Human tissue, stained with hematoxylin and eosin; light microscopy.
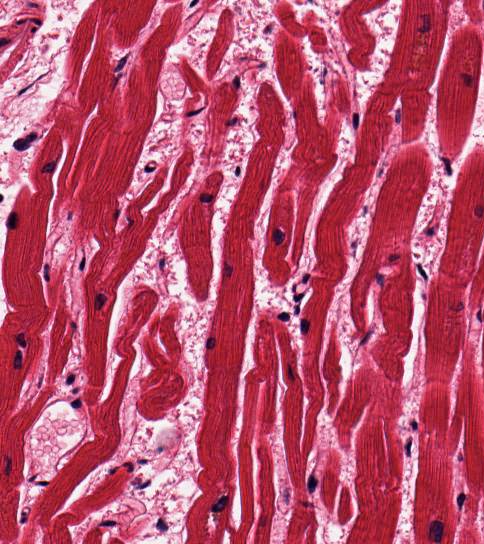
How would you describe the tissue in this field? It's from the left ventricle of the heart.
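Fine striations run along the length of the muscle fibres, whose cytoplasm stains deep red with eosin. Wide pale spaces containing loose, wispy pink material separate the fibres. Within these spaces, small dark elongated nuclei lie scattered singly.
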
